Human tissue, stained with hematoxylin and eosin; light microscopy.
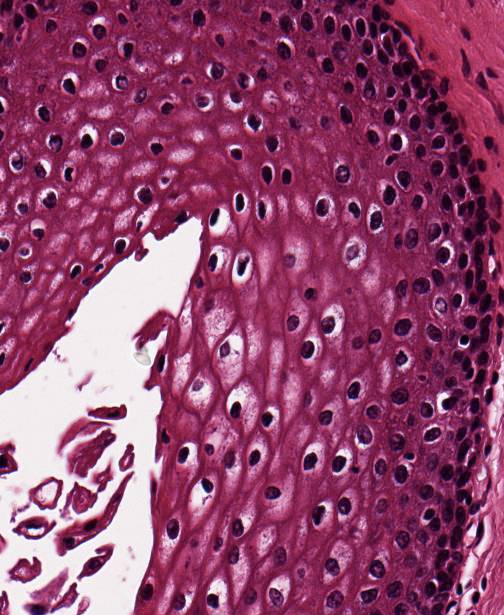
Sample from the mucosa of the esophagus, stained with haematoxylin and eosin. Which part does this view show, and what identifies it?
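That's stratified squamous nonkeratinized epithelium, a thick layer curving round the white empty space on the left. The surface cells bordering that space still have nuclei, with no anucleate keratin on top.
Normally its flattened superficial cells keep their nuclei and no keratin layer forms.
Along the right edge sits a crowded band of small dark basal nuclei.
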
